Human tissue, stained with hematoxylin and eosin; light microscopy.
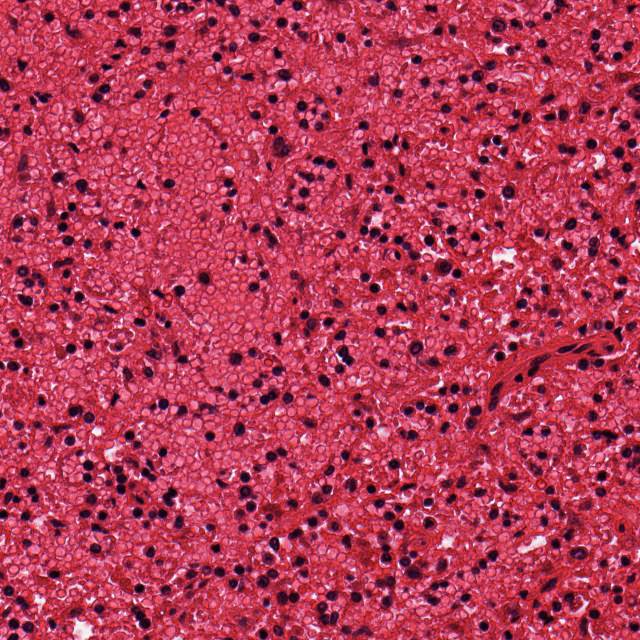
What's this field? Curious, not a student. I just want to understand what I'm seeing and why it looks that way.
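The field shows red pulp of the spleen. Intense eosin staining gives the whole field a strong magenta-red cast.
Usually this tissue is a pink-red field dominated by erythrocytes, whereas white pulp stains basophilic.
Between the mostly small, round, dark nuclei lies a finely bubbly pink meshwork of small rounded profiles. No glands, tubules or lumen-lined units break the solid, diffuse sheet.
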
